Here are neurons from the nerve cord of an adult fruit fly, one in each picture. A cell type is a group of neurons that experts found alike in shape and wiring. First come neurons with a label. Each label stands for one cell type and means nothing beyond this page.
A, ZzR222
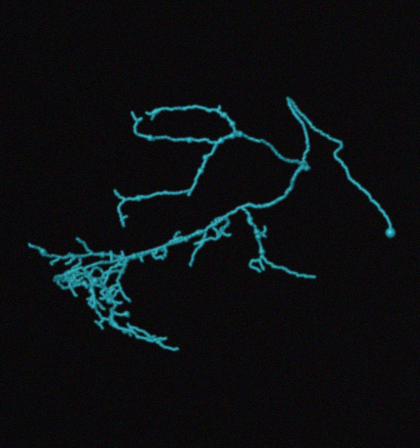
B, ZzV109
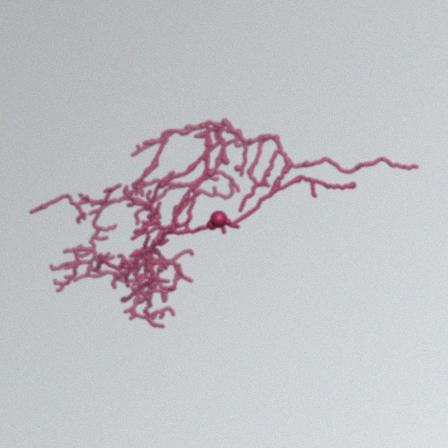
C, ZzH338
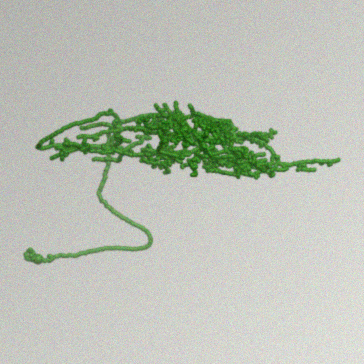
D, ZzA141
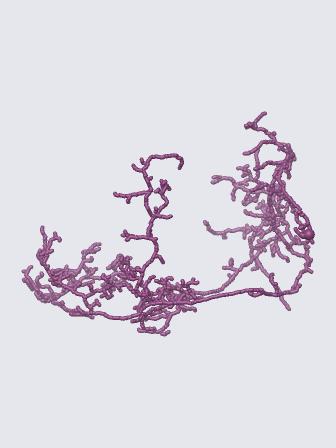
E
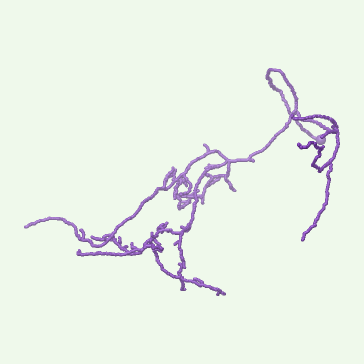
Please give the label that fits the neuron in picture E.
ZzR222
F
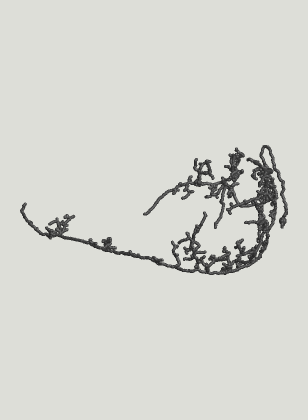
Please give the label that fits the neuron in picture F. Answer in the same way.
ZzA141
